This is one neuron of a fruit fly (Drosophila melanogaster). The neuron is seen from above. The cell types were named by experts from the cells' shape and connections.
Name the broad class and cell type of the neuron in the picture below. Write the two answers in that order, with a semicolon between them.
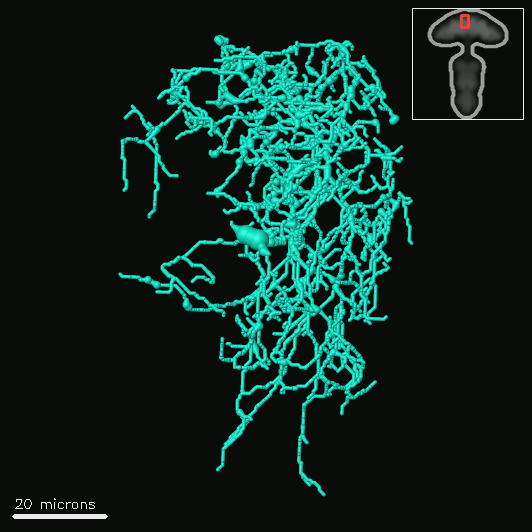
central-brain intrinsic neuron; SMP053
